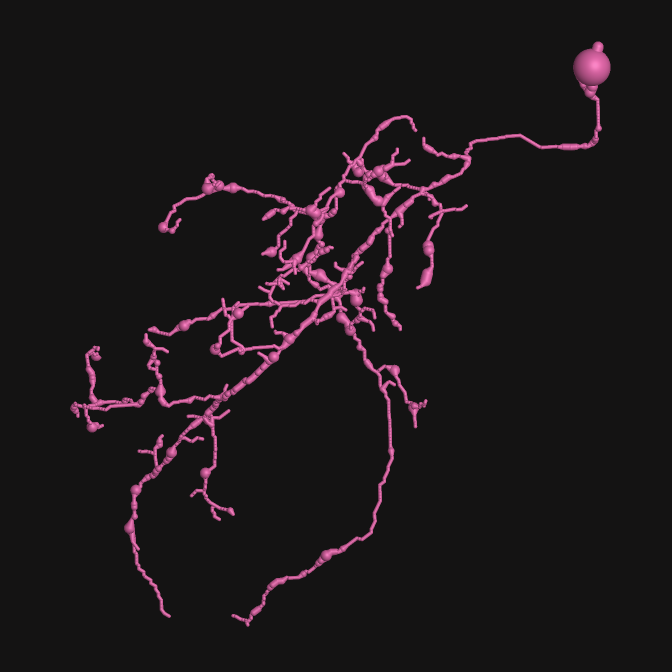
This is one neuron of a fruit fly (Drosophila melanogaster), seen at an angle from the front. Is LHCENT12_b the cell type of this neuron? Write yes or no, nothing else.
no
